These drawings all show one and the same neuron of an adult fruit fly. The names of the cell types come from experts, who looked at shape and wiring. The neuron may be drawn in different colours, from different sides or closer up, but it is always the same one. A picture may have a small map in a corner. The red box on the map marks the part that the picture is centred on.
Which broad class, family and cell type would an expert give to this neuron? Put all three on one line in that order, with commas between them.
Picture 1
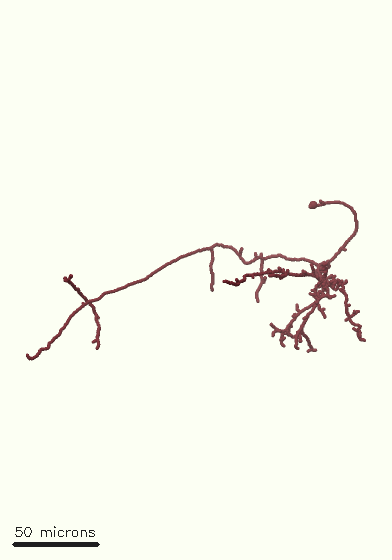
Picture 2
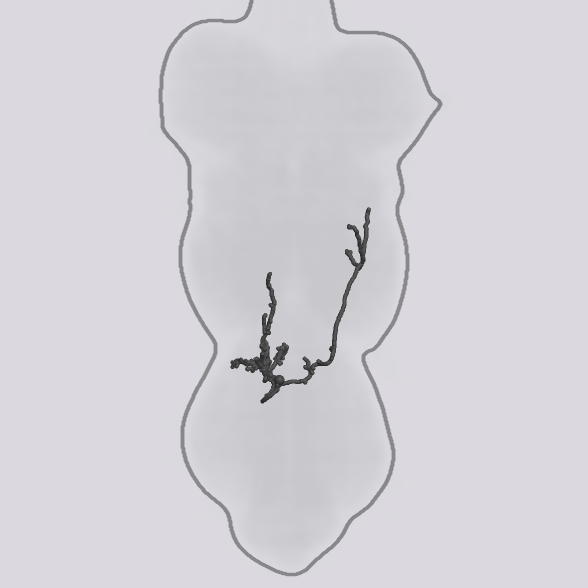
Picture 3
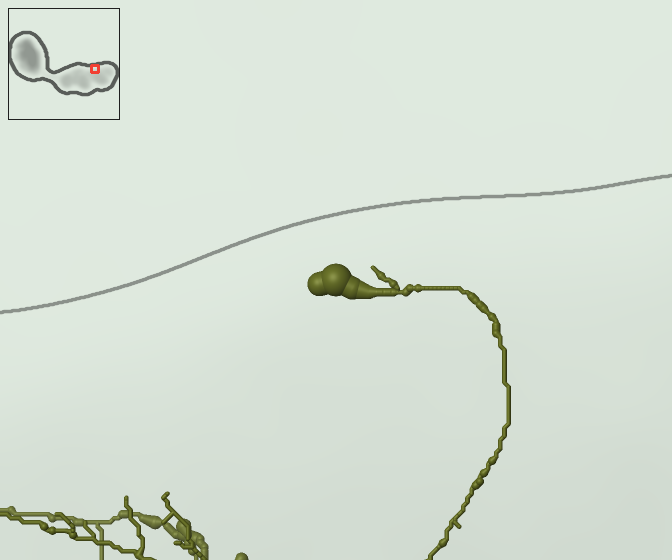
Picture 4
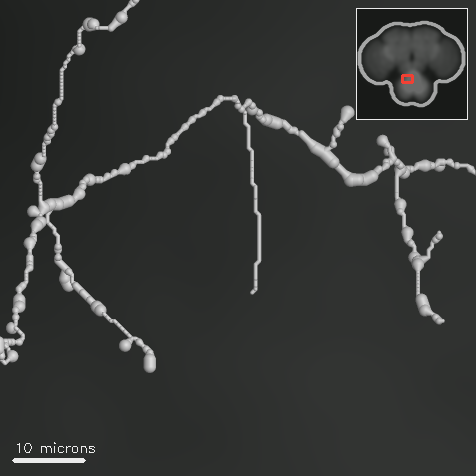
nerve-cord intrinsic neuron, hemilineage 19B, IN19B091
